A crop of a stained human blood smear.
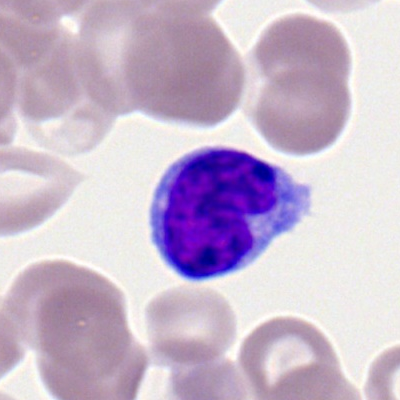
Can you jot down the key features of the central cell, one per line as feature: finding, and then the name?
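Notch: on the right side of the nucleus
Nucleus: fills most of the cell
Cytoplasm: pale blue
Distribution: most of the cytoplasm on the right side, beside the nuclear notch
Name: lymphocyte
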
